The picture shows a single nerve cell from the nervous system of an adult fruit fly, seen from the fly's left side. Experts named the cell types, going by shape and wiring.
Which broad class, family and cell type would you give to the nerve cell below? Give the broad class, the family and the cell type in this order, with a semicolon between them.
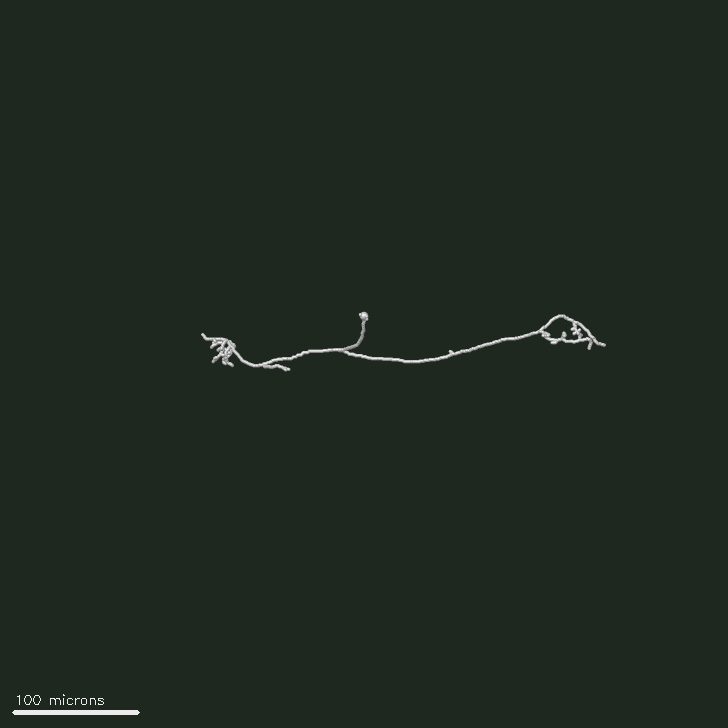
nerve-cord intrinsic neuron; hemilineage 11A; GFC3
